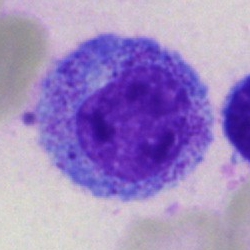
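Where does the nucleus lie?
Off-centre, toward the right side of the cell; the band of cytoplasm is widest on the left side of the nucleus.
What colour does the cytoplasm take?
It stains blue, with purple granules scattered throughout.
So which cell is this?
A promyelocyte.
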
